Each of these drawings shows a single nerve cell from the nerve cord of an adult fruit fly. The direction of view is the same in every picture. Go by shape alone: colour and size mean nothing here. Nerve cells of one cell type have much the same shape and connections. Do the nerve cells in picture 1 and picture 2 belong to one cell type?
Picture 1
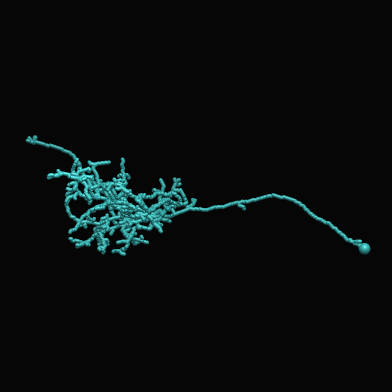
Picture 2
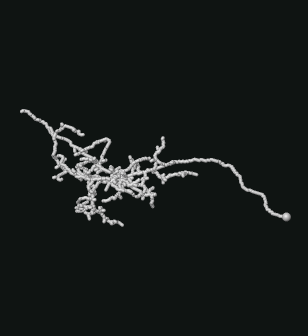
yes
